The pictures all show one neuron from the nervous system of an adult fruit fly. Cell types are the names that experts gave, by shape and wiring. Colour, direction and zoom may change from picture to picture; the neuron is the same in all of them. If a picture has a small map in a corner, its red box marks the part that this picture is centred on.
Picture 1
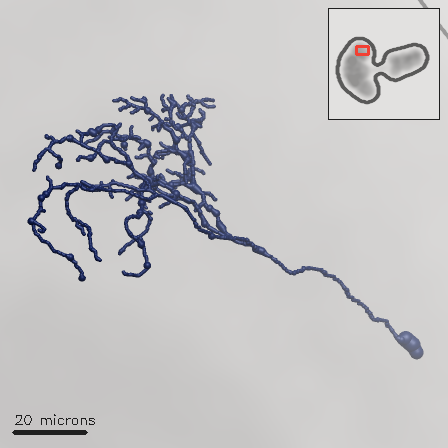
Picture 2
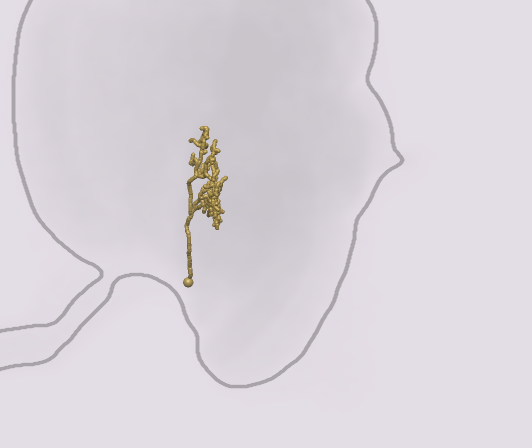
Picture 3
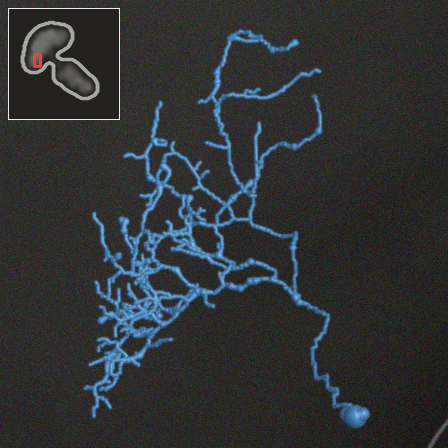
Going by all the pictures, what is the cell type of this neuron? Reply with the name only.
LPi3b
